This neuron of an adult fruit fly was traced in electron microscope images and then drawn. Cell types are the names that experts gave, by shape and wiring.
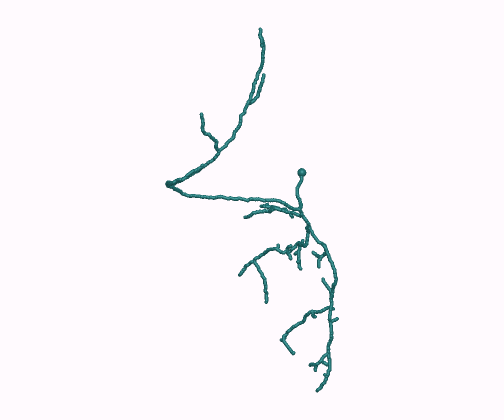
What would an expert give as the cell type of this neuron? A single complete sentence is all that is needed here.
Classified by cell type, this neuron is MeVP15.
